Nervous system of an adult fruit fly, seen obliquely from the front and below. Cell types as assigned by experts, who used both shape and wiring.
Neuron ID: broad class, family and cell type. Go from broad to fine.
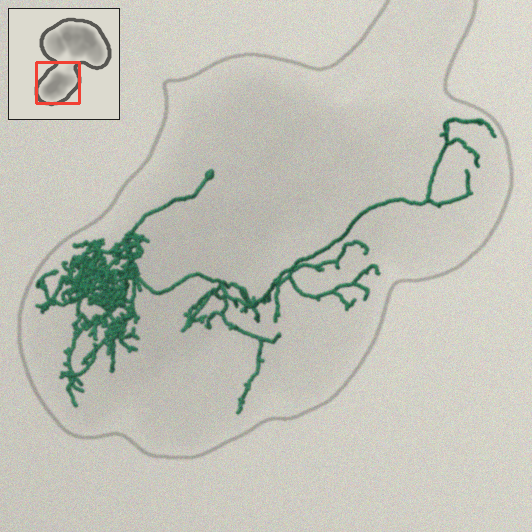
nerve-cord intrinsic neuron; hemilineage 19B; IN19B030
